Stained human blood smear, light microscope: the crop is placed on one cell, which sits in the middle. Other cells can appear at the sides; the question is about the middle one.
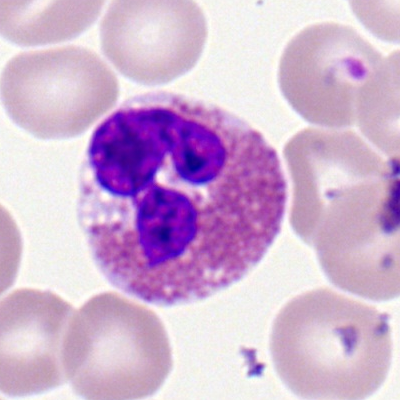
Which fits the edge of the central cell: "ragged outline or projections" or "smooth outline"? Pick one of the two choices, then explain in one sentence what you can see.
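Smooth outline. The cell has a round, smooth outline.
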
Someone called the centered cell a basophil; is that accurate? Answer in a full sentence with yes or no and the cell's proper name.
No, the central cell is not to be called a basophil, being an eosinophil.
